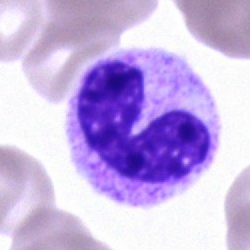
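Band neutrophil, the one in the middle: a round, smooth-edged outline and a nucleus curved like a kidney or horseshoe, with a deep indentation. Its cytoplasm is moderately plentiful and pale lilac-pink, with fine lilac granules scattered through it.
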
